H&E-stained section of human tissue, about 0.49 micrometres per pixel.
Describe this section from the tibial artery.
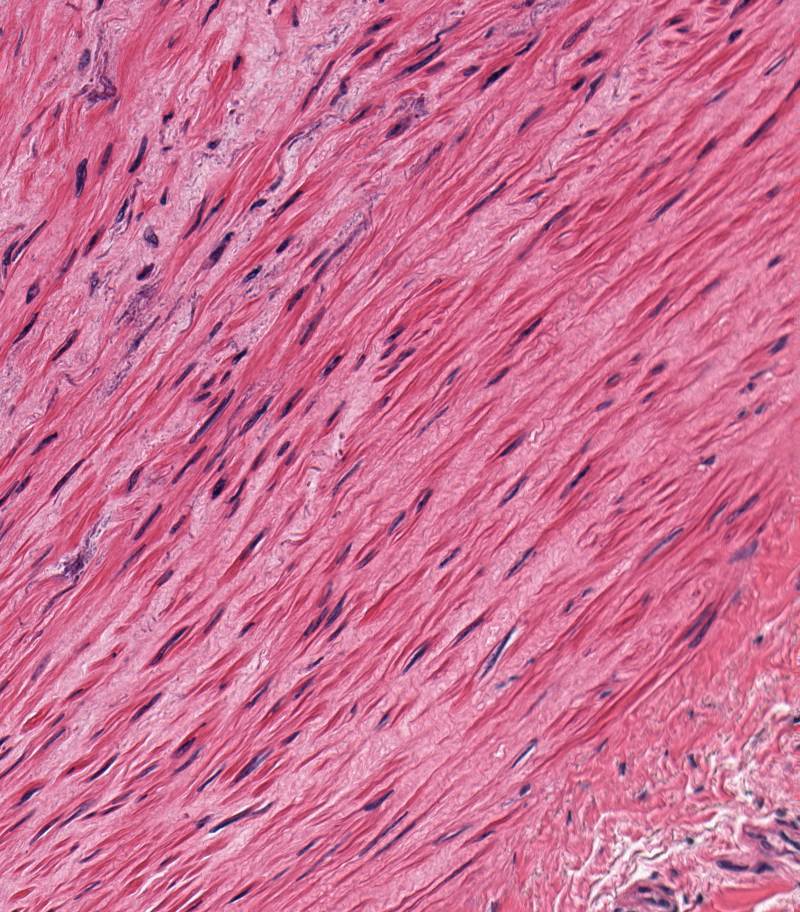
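Long parallel streams of spindle cells and fibres cross the field diagonally, lower left to upper right. Nuclei slender, elongated, dark-staining, aligned with the fibres. Bright red fibrillary bundles alternate with paler pink, looser-textured bands. Lower right corner differs: loose, wavy collagen with scattered nuclei.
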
